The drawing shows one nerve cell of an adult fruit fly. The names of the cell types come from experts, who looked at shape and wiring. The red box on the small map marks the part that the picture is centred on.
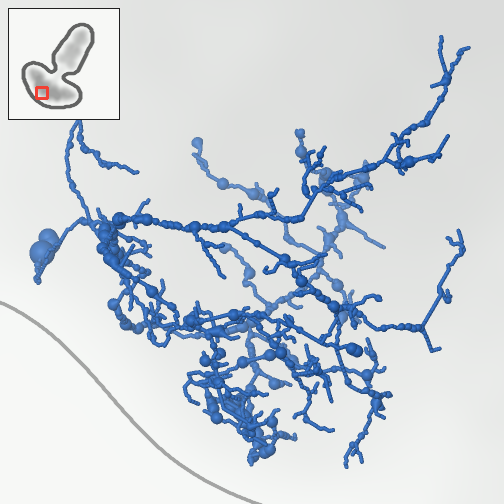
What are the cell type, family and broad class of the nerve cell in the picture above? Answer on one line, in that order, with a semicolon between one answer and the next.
CRE045; hemilineage AOTUv1_medial; central-brain intrinsic neuron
